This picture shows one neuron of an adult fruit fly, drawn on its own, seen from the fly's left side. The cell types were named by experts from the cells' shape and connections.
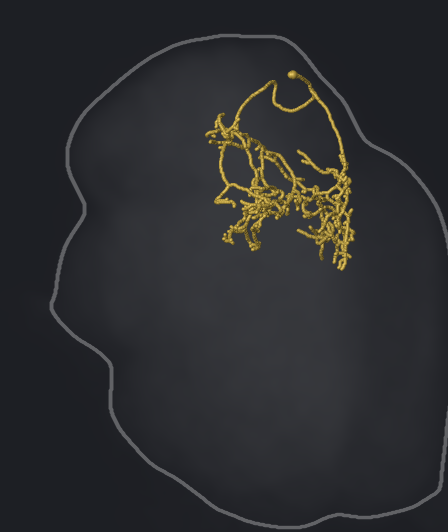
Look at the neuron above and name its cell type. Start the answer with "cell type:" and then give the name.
cell type: PLP079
